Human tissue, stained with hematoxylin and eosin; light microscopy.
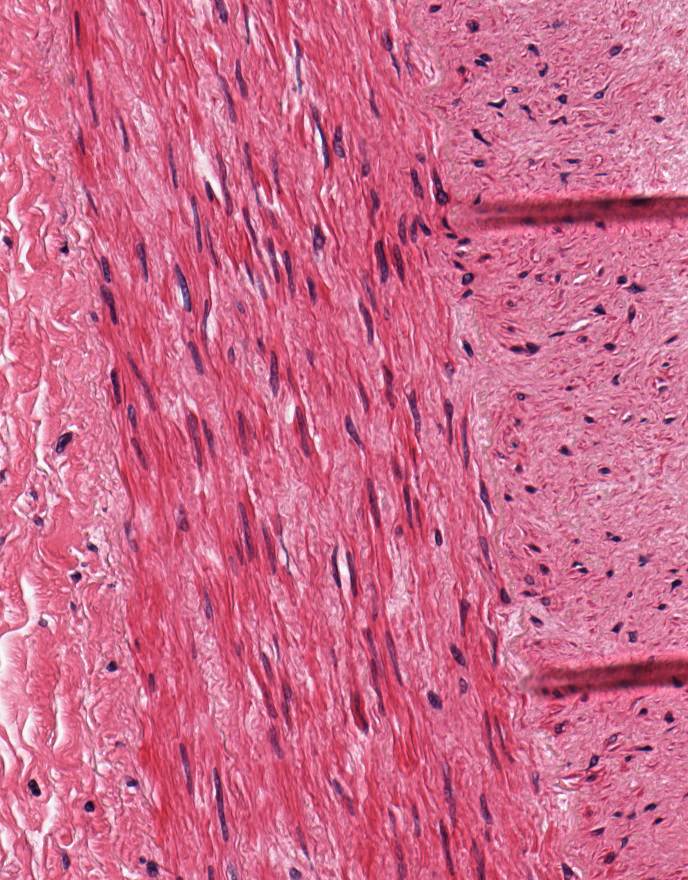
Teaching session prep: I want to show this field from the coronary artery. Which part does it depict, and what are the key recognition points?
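I'd call this the tunica media. What settles it is the broad smooth muscle band running top to bottom, slightly tilted, with elongated, cigar-shaped nuclei each lying along its cell.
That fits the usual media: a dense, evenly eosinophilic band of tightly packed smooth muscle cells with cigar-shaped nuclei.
I notice that the band stains deeper red-pink than the paler tissue to its right, and that wavy, pale pink, sparsely nucleated collagen fibres lie at the left edge.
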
